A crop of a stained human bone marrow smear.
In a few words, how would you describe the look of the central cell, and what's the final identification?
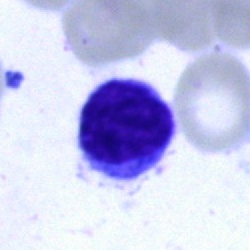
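Here a round outline encloses a nucleus that fills most of the cell. No nucleolus is visible within that nucleus. The scant cytoplasm shows mainly as a thin crescent along the lower edge. Its name is lymphocyte.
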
